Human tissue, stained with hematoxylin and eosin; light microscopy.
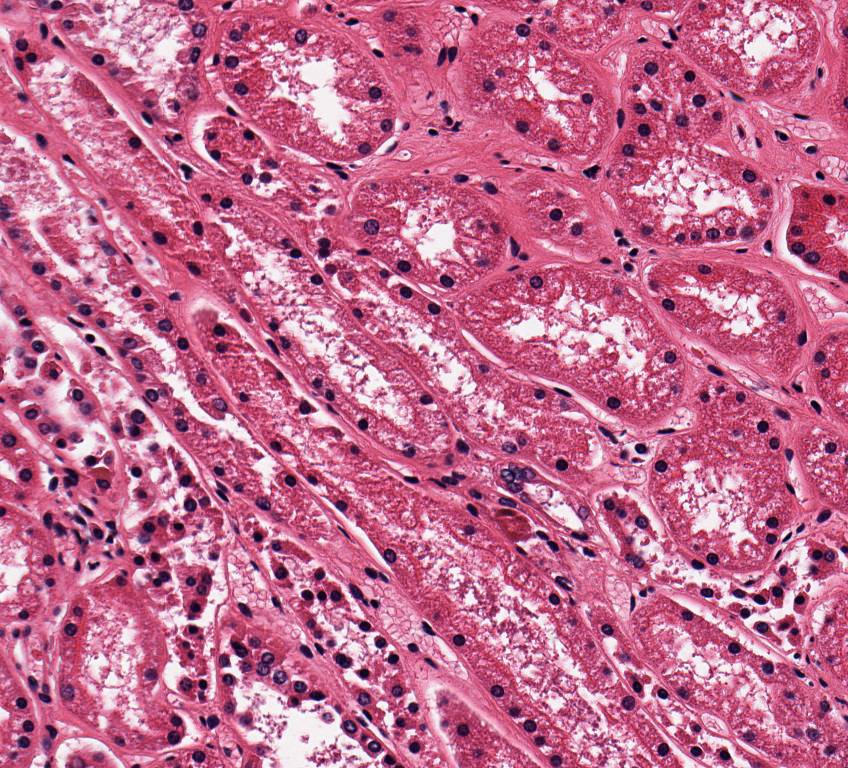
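Renal cortex, haematoxylin and eosin. In the right part of the field, the tubules are cut across, giving round to oval profiles. Each seems lined by a single layer of cells with abundant granular eosinophilic cytoplasm and small, round, darkly stained nuclei. Looking closer, the lumina are not cleanly empty: they hold pale, wispy, vacuolated material.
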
